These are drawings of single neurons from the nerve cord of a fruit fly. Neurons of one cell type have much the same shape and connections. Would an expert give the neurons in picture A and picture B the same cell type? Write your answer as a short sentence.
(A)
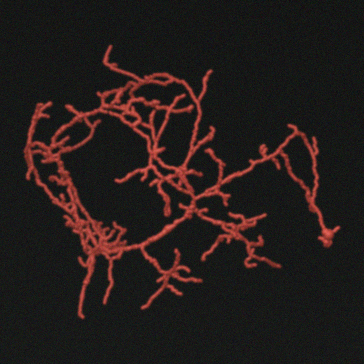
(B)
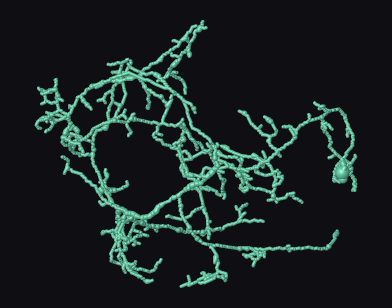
They are of different cell types.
